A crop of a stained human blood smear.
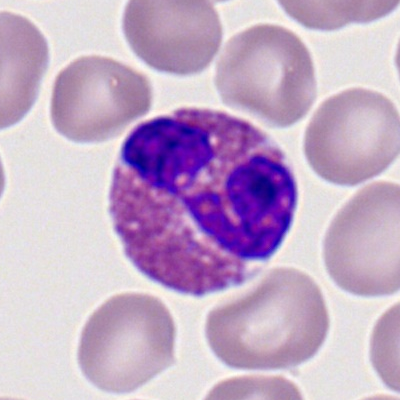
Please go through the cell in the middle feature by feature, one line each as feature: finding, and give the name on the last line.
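Nucleus: two lobes
Lobe position: upper and right parts of the cell
Chromatin: dark purple, clumped
Cytoplasm: packed with many pink granules
Name: eosinophil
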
